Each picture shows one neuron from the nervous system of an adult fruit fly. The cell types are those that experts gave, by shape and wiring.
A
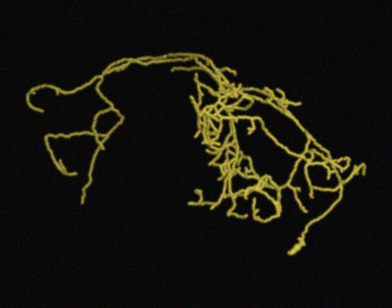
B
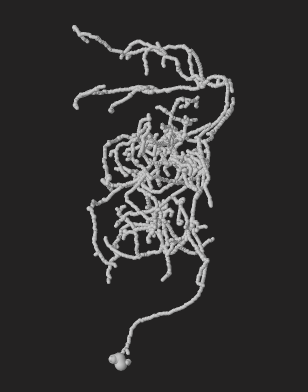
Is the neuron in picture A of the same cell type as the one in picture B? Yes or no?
yes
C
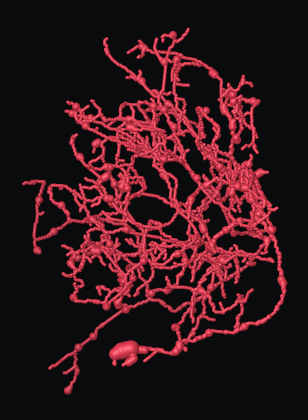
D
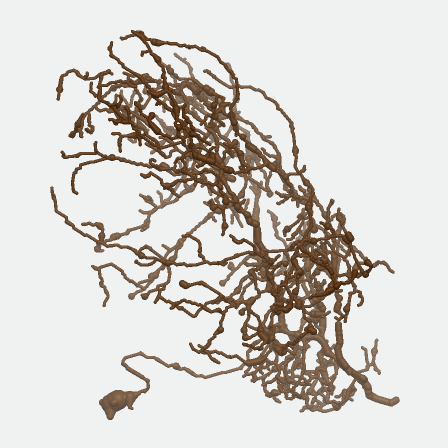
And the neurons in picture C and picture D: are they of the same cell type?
no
